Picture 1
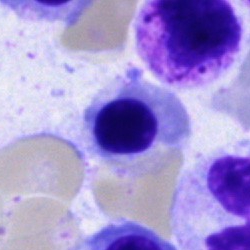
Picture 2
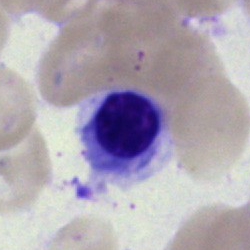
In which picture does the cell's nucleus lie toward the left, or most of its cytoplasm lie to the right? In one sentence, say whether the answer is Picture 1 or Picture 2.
It is in picture 1 that the nucleus sits toward the left.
